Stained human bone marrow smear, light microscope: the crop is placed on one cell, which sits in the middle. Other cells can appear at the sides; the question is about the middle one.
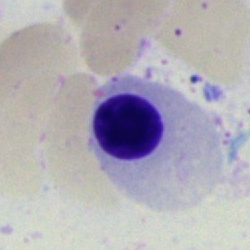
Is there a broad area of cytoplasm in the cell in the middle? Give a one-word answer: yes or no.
Yes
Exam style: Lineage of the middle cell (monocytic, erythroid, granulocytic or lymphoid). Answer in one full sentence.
The cell at the center belongs, by lineage, to the erythroid line.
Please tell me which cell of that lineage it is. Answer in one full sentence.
The single cell at the center of the crop is an erythroblast.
